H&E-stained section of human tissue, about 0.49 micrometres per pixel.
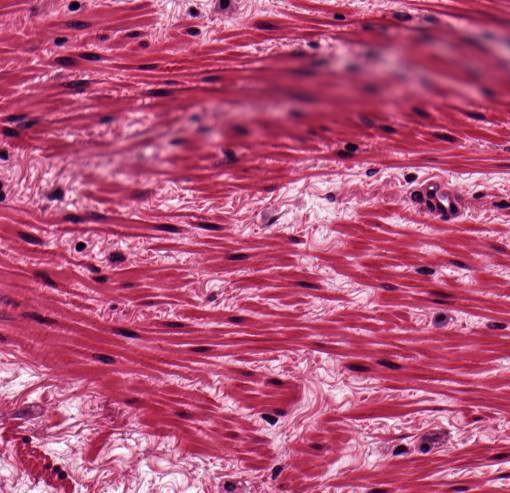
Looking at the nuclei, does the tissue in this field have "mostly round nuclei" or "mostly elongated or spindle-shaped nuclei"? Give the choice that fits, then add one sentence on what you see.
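Mostly elongated or spindle-shaped nuclei. The nuclei are elongated, dark and cigar-shaped, lying along the long axis of the cells.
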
